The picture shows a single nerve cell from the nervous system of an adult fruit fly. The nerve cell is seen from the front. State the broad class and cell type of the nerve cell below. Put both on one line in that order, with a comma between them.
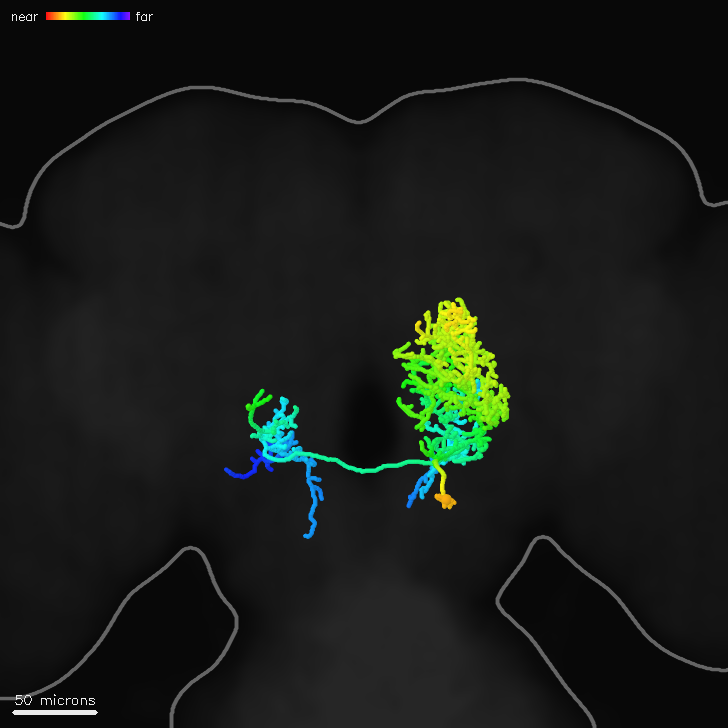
central-brain intrinsic neuron, LAL083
